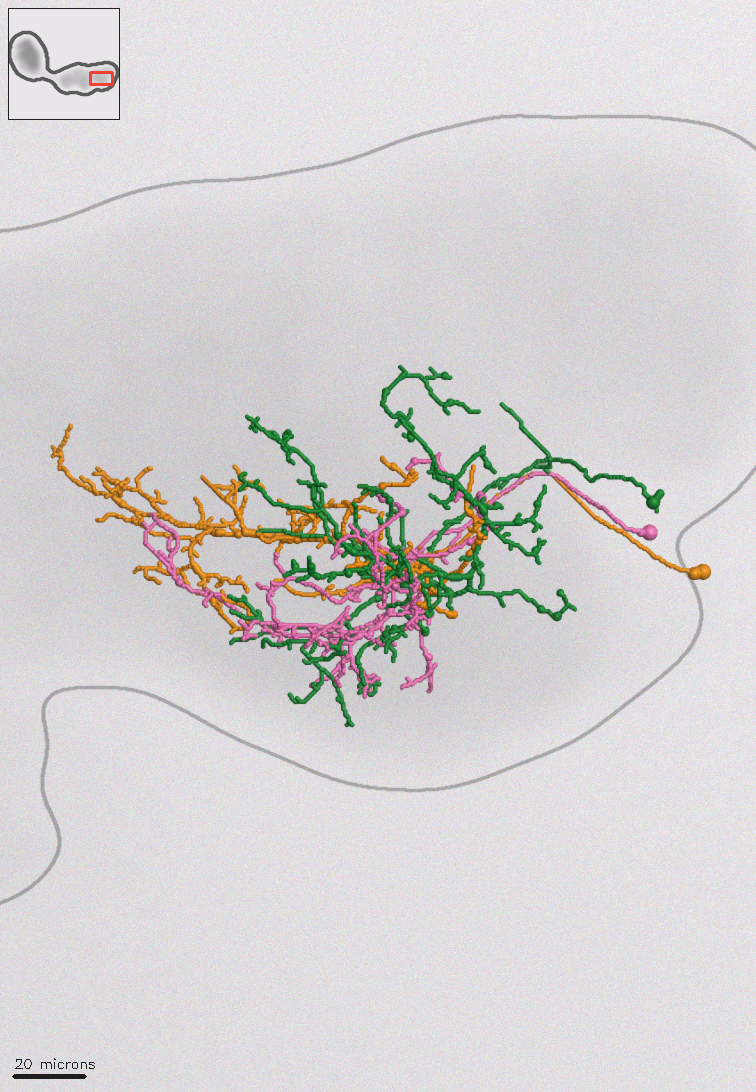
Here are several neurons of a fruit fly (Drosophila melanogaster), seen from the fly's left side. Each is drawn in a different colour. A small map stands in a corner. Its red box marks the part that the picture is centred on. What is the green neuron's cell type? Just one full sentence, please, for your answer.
In terms of cell type, the neuron is IN20A.22A060.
